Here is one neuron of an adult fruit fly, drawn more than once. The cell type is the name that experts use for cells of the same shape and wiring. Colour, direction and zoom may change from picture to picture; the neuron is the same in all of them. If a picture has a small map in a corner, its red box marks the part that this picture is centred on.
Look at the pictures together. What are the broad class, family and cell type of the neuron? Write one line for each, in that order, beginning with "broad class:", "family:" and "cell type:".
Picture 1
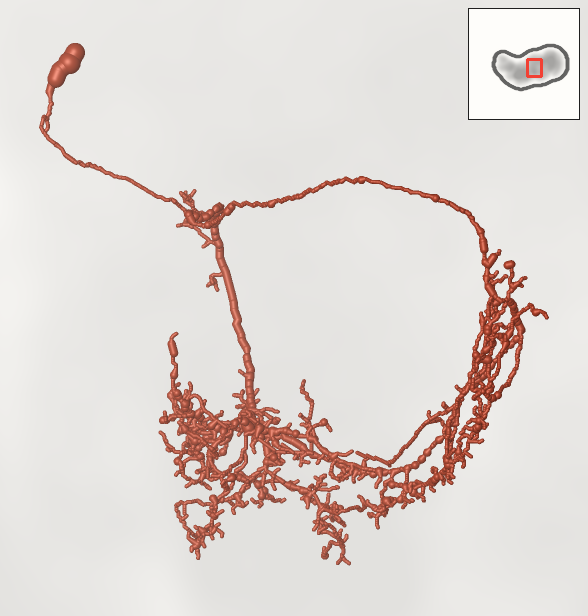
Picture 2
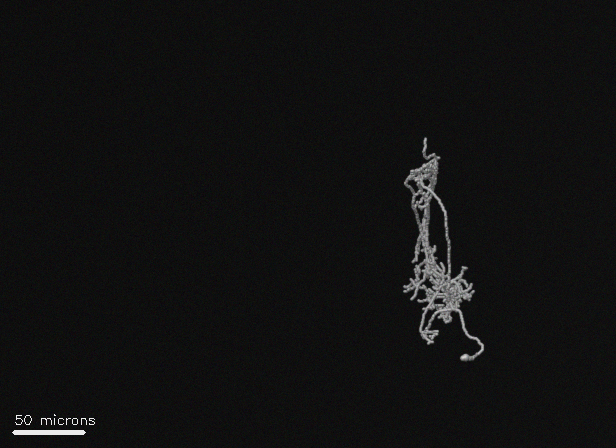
broad class: central-brain intrinsic neuron
family: hemilineage VLPp&l1_posterior
cell type: WED122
